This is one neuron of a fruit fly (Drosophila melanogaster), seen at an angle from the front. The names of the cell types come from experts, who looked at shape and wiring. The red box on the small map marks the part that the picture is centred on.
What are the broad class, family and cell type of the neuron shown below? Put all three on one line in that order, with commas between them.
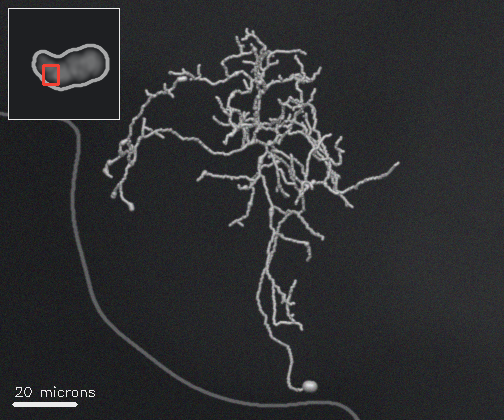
nerve-cord intrinsic neuron, hemilineage 04B, IN04B108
